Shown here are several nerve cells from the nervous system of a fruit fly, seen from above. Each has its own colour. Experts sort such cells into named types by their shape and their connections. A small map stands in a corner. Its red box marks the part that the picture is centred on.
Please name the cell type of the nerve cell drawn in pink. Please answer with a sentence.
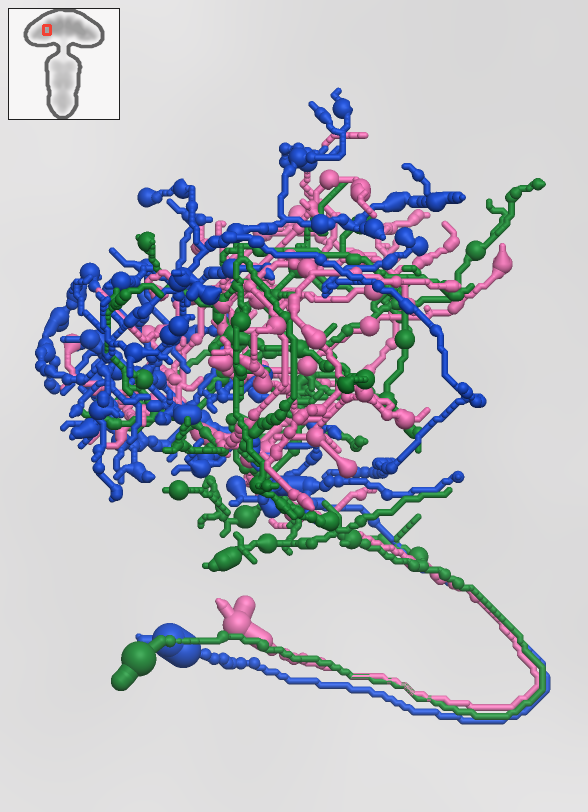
The cell type is CB1219.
